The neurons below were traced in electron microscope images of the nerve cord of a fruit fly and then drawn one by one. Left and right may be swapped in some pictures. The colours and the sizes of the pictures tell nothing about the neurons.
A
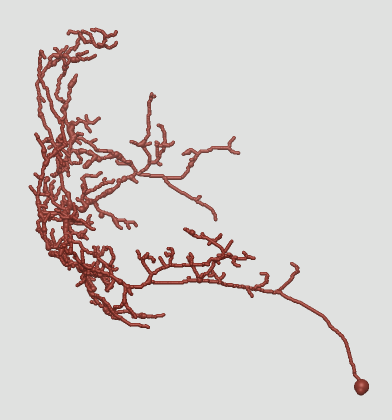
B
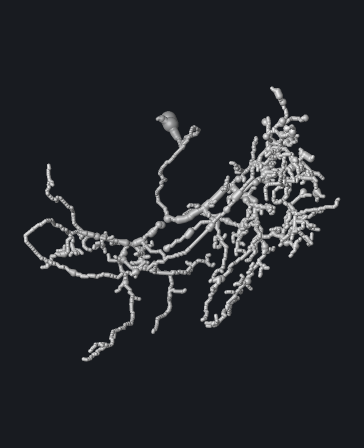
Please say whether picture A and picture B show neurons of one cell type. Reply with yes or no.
no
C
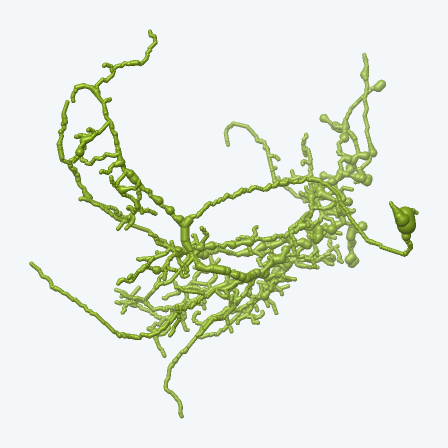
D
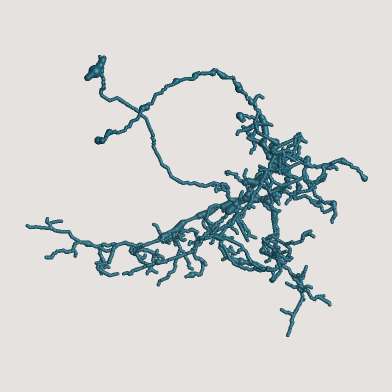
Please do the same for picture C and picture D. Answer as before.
yes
